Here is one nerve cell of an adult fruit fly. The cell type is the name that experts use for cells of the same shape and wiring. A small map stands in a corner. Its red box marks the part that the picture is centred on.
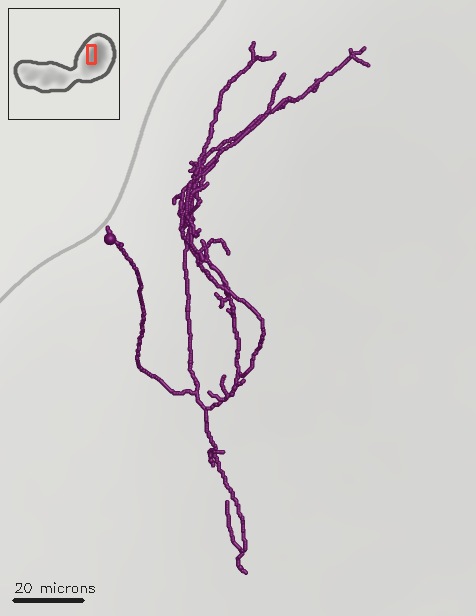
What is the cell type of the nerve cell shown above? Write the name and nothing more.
PLP171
